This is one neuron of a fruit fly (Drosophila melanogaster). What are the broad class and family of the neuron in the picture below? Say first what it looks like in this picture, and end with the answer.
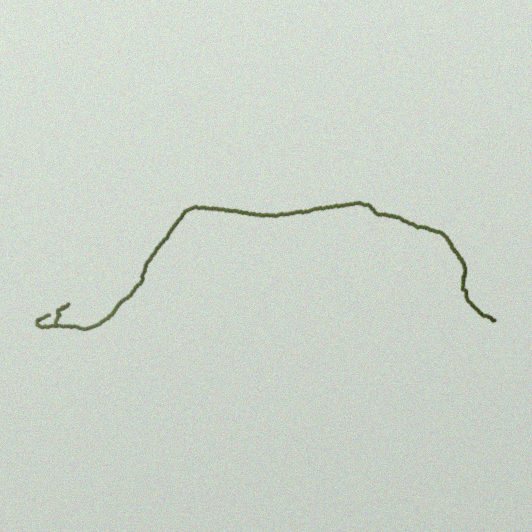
No cell body is drawn. There are a dozen or fewer branch ends. Its broad class is sensory neuron entering the brain. The name of its family is class olfactory.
